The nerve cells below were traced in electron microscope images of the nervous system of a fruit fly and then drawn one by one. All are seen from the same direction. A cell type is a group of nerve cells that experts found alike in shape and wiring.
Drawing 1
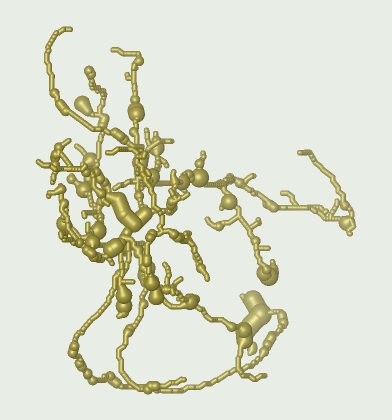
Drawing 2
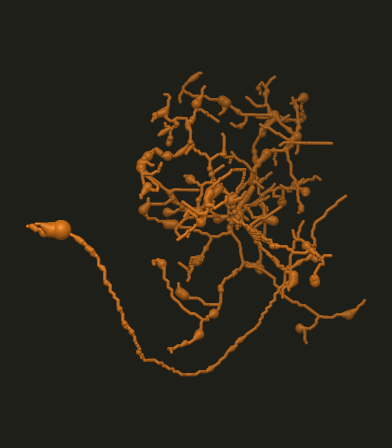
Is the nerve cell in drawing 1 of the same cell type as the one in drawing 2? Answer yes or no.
yes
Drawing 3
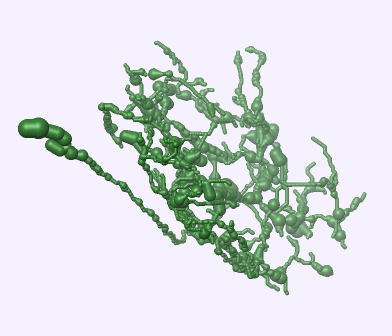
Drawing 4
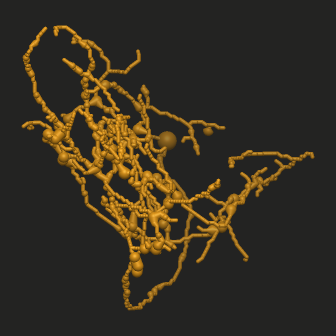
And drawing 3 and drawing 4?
no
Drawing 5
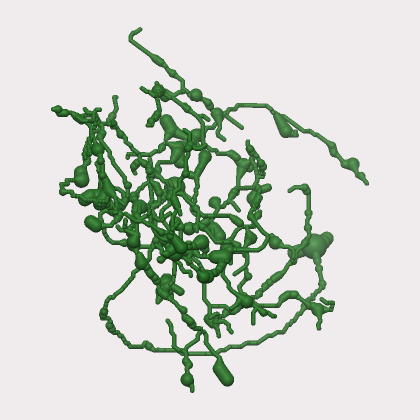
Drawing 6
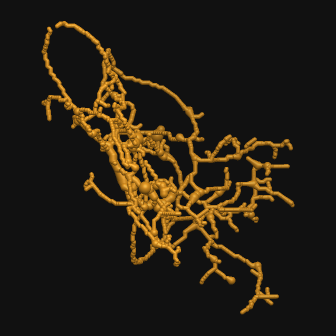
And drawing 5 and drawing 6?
no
